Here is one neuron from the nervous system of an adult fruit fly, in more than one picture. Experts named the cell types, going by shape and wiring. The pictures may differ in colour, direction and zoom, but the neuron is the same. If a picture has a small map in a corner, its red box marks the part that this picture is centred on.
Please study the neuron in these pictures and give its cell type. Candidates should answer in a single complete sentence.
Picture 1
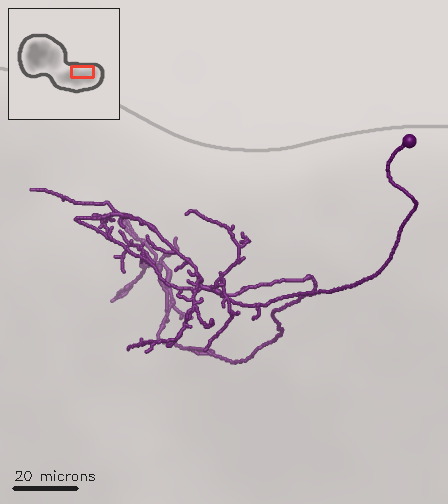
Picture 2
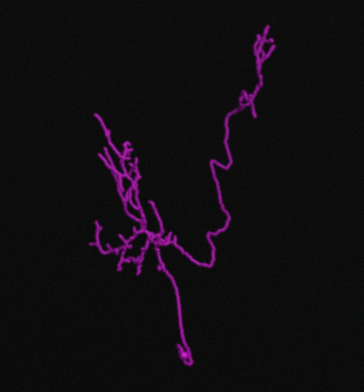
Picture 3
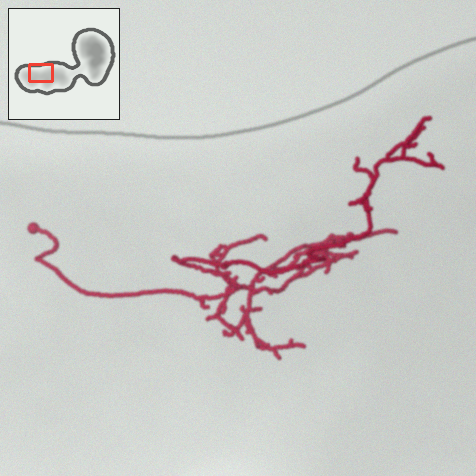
Under the cell type IN07B083_b falls this neuron.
